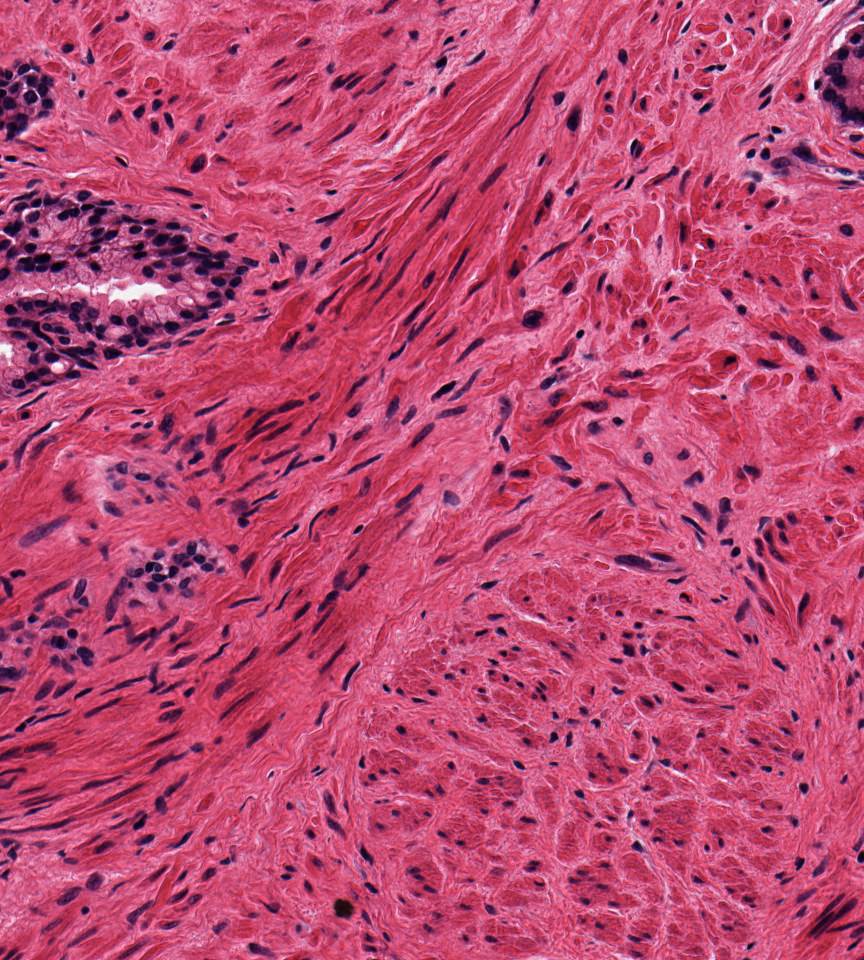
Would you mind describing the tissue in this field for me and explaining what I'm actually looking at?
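Stroma: dense, pink and made of spindle cells, it occupies most of the field, and those cells carry elongated, blunt-ended nuclei. Muscle: smooth muscle bundles cross the centre diagonally, upper right to lower left. Glands: small clusters appear only at the left edge and upper corners, the upper-left one with a narrow, slit-like lumen. This is prostate.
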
